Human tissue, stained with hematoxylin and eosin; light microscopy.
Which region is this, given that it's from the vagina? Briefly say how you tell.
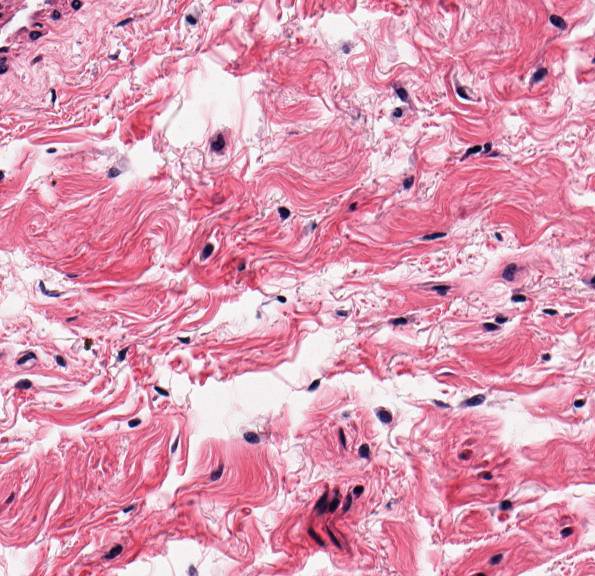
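Dense connective tissue, I'd say. Wavy collagen bundles fill the whole field, running in many directions and staining bright pink with eosin. Small dark nuclei, elongated or oval, lie sparsely scattered between and within them, with scarcely any cytoplasm around them.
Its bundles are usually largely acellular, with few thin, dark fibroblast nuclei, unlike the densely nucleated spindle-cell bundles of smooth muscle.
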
